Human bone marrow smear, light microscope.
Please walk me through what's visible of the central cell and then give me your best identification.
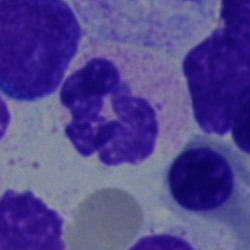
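Nucleus: closed ring around a central clear hole. Ring knobbly, bulging into several uneven segments along its length. No nucleoli visible. Cell edge faint, blending into the background. Cell: segmented neutrophil.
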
